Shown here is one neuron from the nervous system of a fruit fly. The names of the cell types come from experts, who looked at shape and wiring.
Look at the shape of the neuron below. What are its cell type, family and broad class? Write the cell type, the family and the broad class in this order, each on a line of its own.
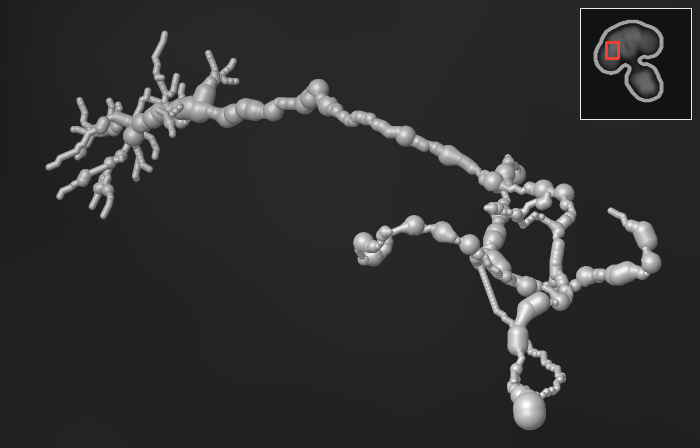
LC12
LC
visual projection neuron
